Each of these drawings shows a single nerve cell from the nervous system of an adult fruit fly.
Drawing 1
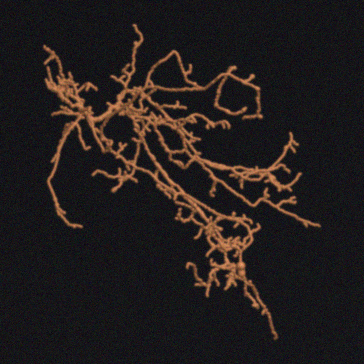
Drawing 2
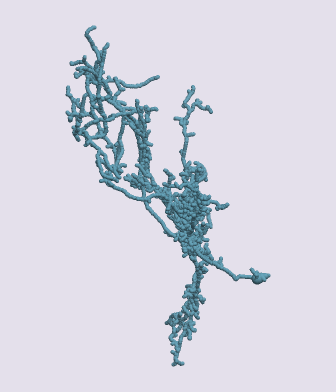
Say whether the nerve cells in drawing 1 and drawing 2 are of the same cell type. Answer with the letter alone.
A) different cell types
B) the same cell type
A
